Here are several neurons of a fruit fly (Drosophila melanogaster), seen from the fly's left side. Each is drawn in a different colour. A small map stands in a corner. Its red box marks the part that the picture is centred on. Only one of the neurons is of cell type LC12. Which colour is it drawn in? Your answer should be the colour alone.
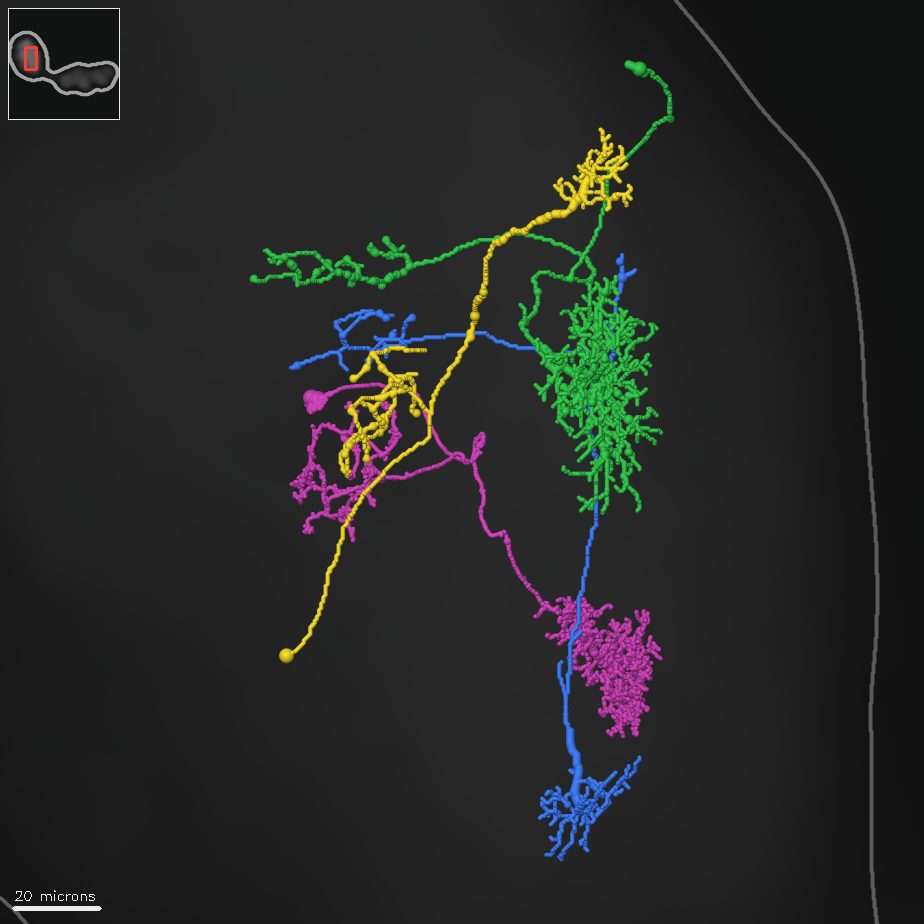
yellow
